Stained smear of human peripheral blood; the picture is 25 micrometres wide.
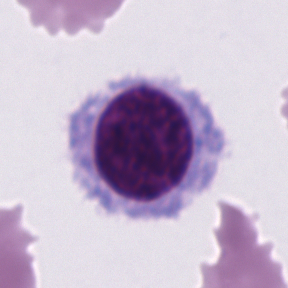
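Hairy cell: the border, I notice, is ragged and fuzzy all the way around rather than smooth, and the cell is about 13 micrometres across. The nucleus looks round, its outline even and unindented, about 10 by 9 micrometres, filling about 50% of the cell's area. I can make out no nucleoli in it. A pale blue rim of cytoplasm surrounds it on all sides.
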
